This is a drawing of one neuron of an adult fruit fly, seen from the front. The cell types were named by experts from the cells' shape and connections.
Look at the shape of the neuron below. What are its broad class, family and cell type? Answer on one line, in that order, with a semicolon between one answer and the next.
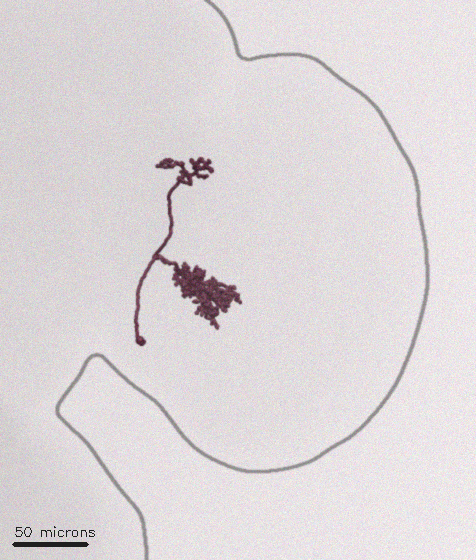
visual projection neuron; LC; LC15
